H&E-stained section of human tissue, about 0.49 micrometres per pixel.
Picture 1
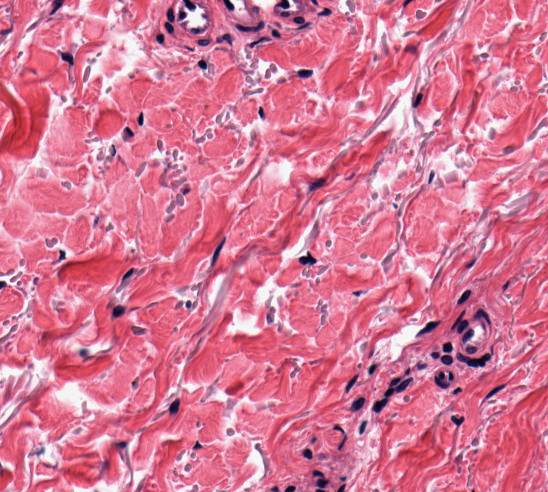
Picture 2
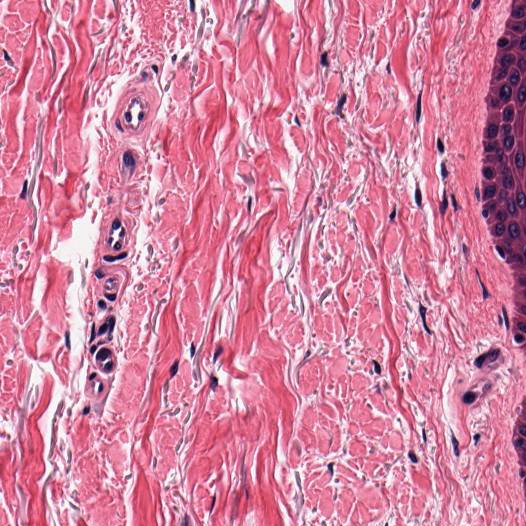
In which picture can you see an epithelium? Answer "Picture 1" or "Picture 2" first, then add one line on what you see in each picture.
Picture 2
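What picture 1 shows: No epithelium is present anywhere in the field.
What picture 2 shows: A narrow strip of epithelium with crowded dark purple nuclei runs along the upper right edge.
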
